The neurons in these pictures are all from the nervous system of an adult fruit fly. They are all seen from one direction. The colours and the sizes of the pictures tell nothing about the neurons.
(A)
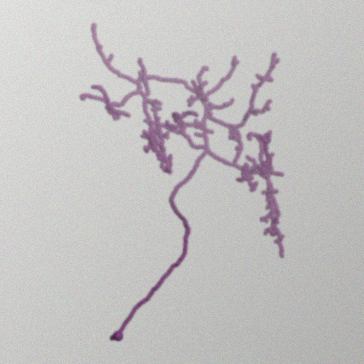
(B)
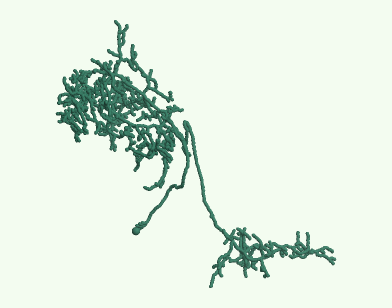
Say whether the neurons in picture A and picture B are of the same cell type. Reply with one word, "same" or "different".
different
